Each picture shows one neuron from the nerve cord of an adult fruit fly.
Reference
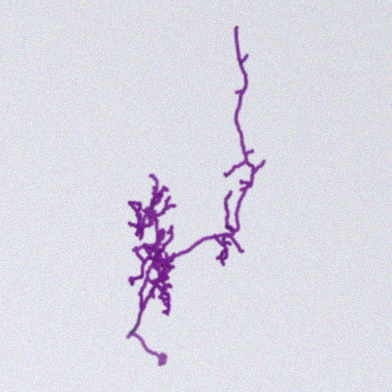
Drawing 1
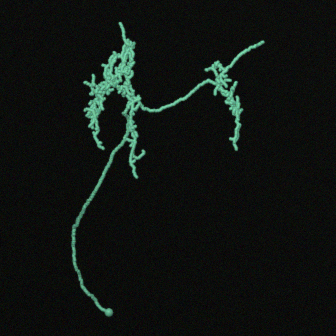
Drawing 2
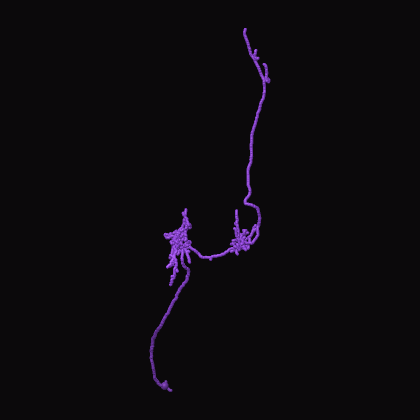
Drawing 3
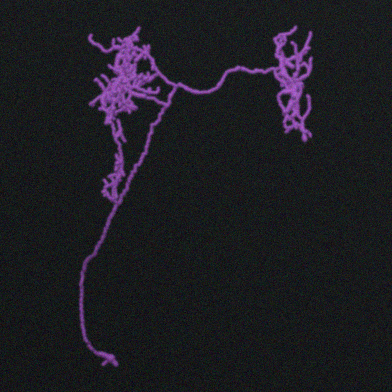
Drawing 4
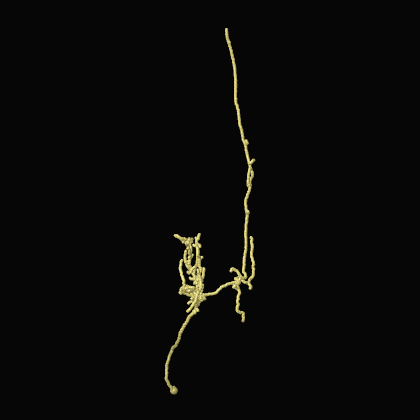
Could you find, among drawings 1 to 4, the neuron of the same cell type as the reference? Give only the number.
4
